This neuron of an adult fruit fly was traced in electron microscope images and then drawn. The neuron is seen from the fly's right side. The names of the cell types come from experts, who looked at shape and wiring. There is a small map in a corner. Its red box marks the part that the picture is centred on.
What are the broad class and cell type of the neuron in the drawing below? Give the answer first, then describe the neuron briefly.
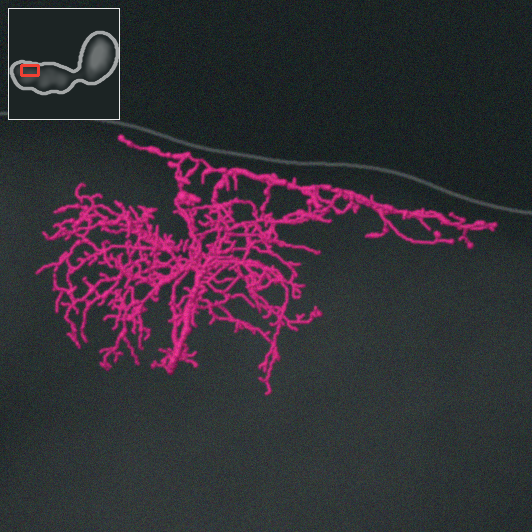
Its broad class is nerve-cord intrinsic neuron. The cell type is INXXX332. The picture shows more than a hundred branch ends. As drawn here it is wider than it is tall.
